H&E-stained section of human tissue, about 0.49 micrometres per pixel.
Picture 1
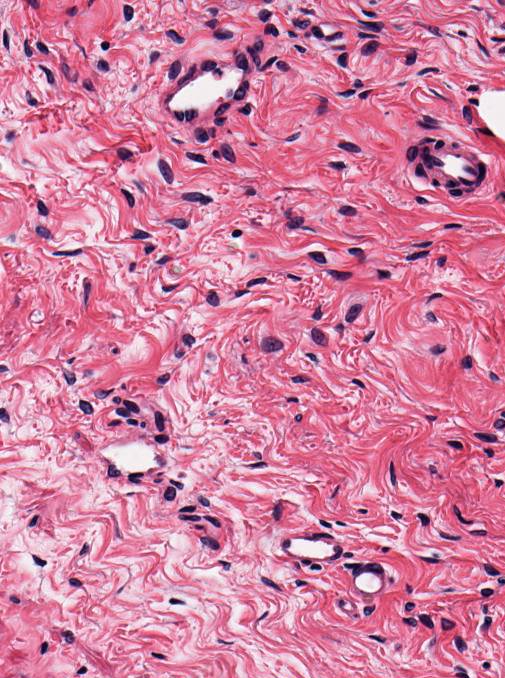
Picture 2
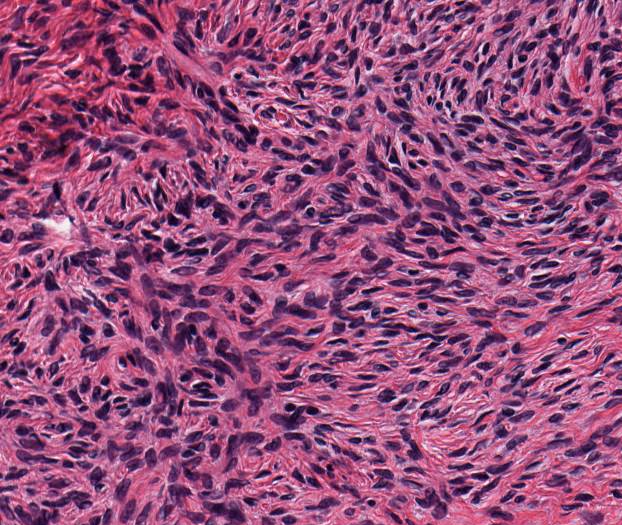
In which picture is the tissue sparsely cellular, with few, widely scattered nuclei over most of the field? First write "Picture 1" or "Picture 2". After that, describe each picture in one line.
Picture 1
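In picture 1: The cells are sparse and widely spaced between the collagen rather than crowded together.
In picture 2: The whole field is filled by a dense, crowded sheet of spindle-shaped cells with no organised units.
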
